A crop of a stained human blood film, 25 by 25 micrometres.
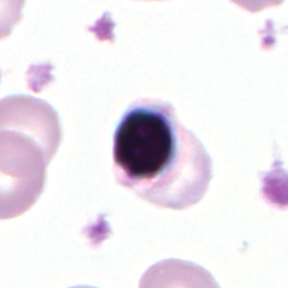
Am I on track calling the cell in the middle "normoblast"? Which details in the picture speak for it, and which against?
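Chromatin: very dense, dark purple, almost uniform. Nucleoli: none seen. Cytoplasm: thin rim, pale pink, no granules visible.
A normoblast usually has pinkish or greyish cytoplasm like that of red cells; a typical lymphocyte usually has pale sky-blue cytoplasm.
Pale pink rim: for normoblast, against typical lymphocyte.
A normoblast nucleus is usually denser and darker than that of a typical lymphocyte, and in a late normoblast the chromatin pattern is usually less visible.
Dense, almost uniform chromatin: again for normoblast.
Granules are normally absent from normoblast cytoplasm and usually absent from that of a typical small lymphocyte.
Absent granules: fit both. Verdict: normoblast fits.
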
